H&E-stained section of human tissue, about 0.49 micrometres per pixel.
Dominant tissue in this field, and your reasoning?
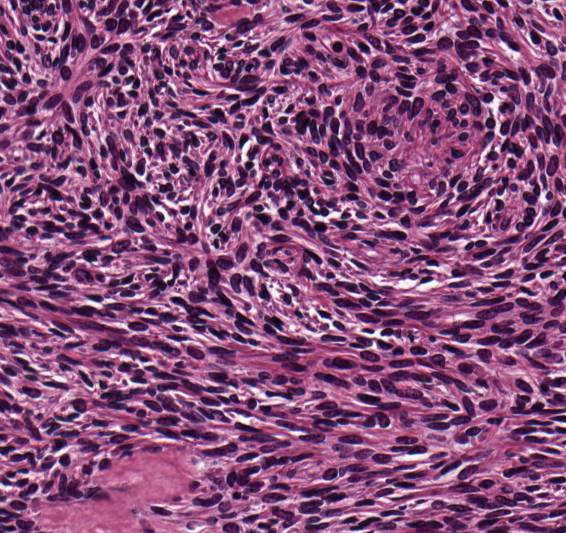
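What we have here is ovarian cortex. Densely packed spindle cells fill the whole field, with no epithelium or glands.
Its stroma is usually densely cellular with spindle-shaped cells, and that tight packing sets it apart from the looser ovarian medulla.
Looking closer, the nuclei are elongated and dark with tapered ends, and the scant pale pink cytoplasm has indistinct borders. There's also a small pink acellular patch at the bottom left edge.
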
